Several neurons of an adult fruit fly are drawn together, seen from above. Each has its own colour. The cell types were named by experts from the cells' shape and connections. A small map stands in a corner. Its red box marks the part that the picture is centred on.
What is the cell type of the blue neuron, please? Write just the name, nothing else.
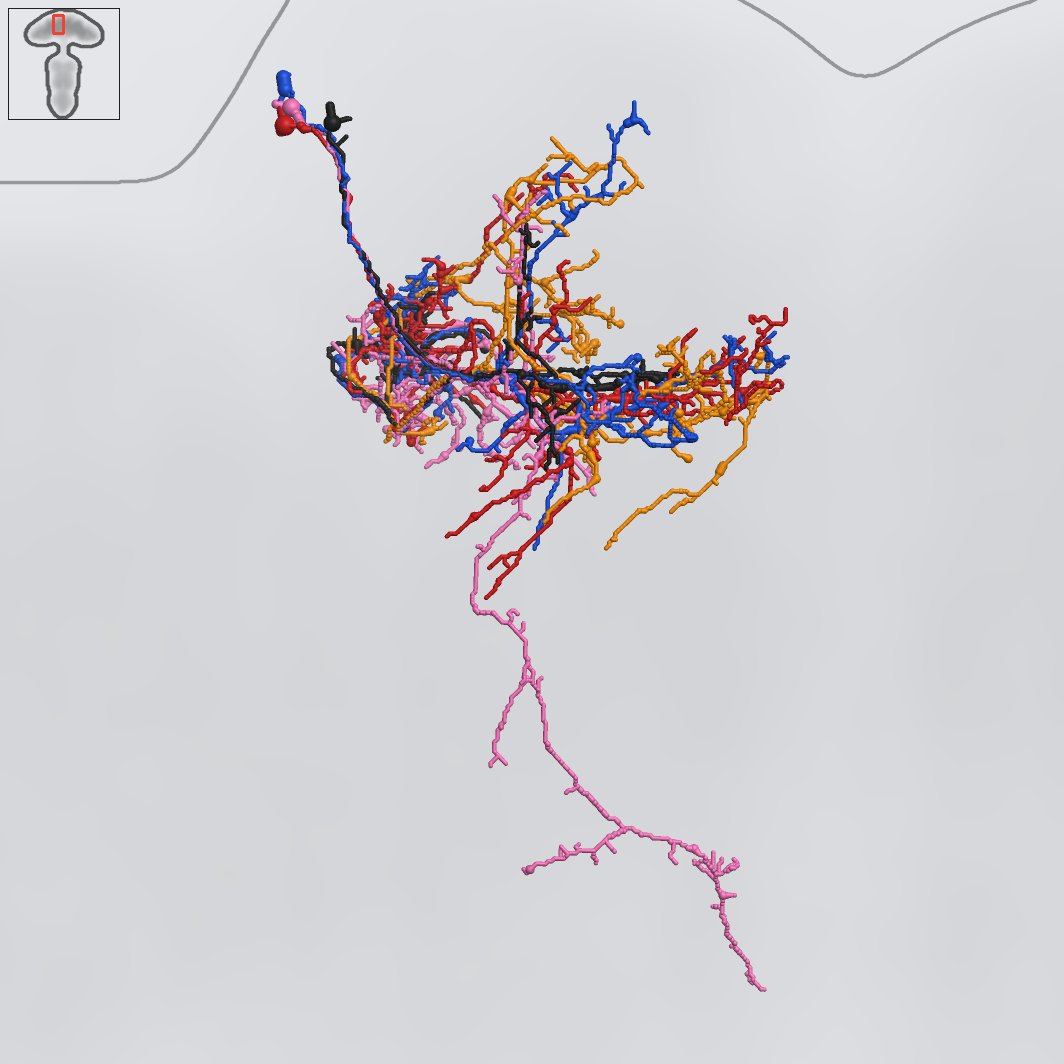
LAL032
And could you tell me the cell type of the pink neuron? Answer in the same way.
CB2117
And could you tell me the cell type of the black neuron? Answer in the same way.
LAL034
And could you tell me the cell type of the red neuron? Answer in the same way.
CB2846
